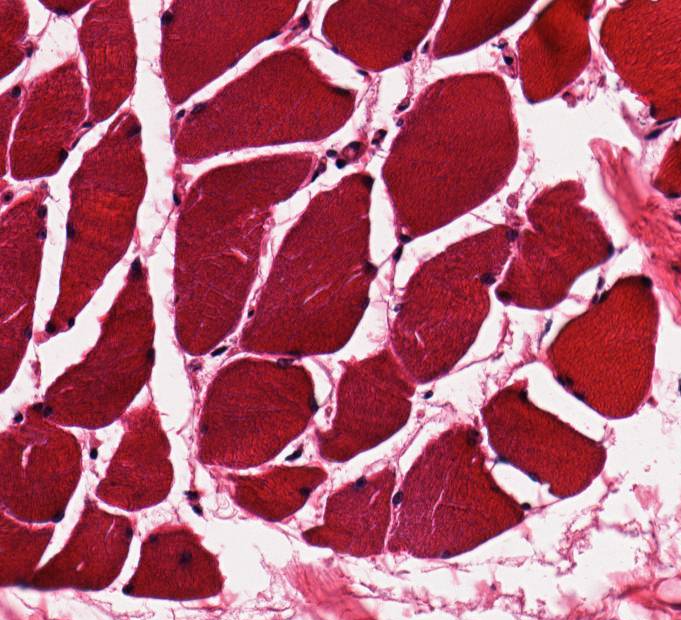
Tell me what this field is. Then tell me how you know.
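The field mainly shows skeletal muscle. Point one: the fibre nuclei lie at the fibre edges, just beneath the surface.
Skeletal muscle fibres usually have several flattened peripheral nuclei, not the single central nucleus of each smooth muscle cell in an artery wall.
Point two: the fibres are angular and stain a deep, fairly even red, though their sizes vary across the field.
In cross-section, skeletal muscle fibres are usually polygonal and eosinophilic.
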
